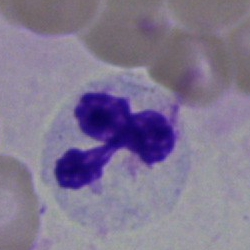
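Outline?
Round, smooth.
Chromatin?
Dark purple, coarsely clumped.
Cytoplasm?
Abundant, pale lilac-grey; only fine, faint granules, no coarse coloured ones.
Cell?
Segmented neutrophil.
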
